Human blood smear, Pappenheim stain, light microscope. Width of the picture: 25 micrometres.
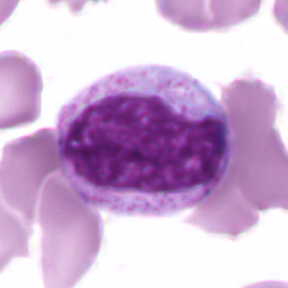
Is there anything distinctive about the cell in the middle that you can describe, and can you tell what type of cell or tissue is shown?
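Hmm, the upper edge of the nucleus has a shallow step on its right half. The cytoplasm, a pale greyish lilac, forms a band that is wider above the nucleus than below it. Scattered through it I can make out fine reddish-purple granules. I'd call this a metamyelocyte.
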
